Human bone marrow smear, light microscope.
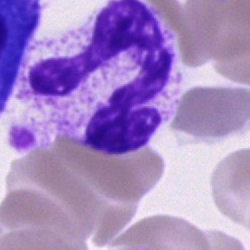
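Segmented neutrophil, central cell of a stained bone marrow smear: its nucleus is twisted into a curved chain of lobes joined by constricted segments. The chromatin is dark purple and densely condensed. Pale pinkish-lilac cytoplasm fills the space around the lobes, with fine small lilac-pink granules scattered evenly through it.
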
